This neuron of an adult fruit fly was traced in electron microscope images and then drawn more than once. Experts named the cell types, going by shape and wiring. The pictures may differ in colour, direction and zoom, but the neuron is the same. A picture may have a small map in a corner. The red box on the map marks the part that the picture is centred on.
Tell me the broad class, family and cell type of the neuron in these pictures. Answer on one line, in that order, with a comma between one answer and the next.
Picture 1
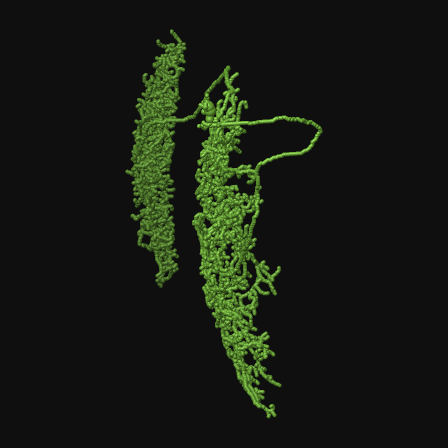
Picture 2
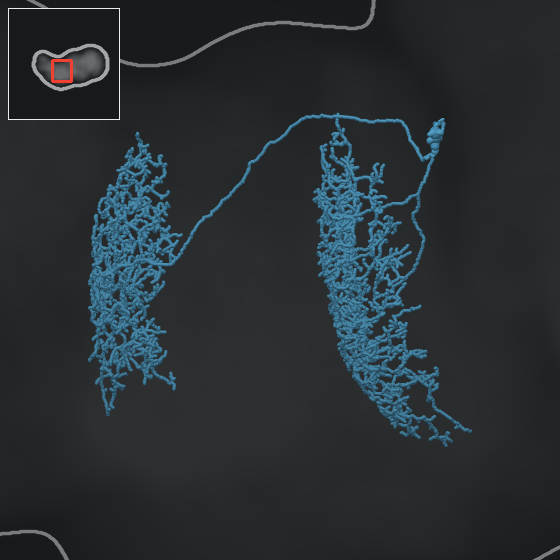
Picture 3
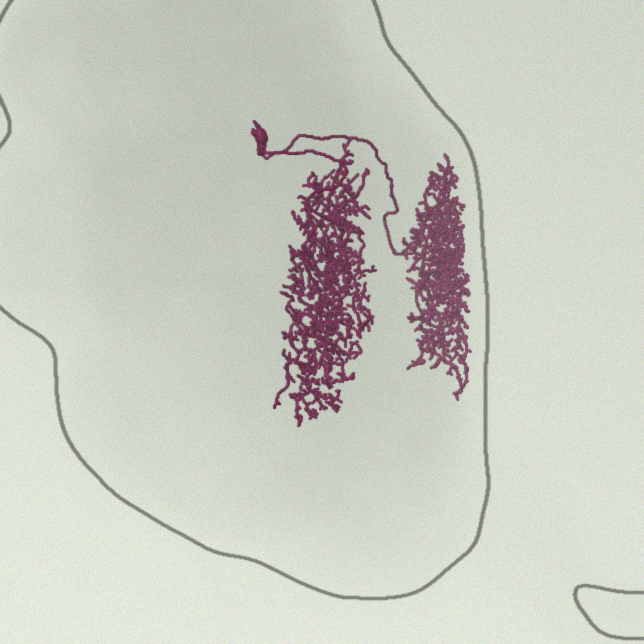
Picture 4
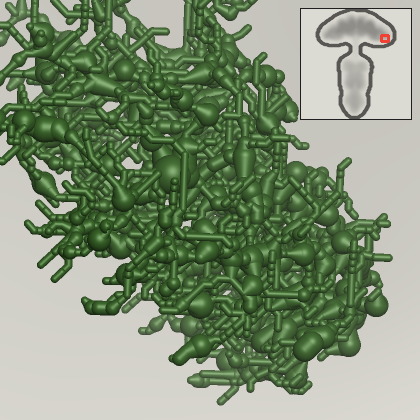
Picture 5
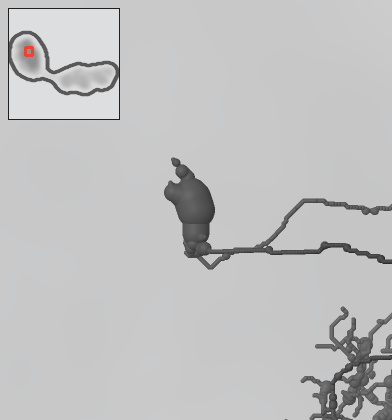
optic-lobe intrinsic neuron, MeLo, MeLo8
